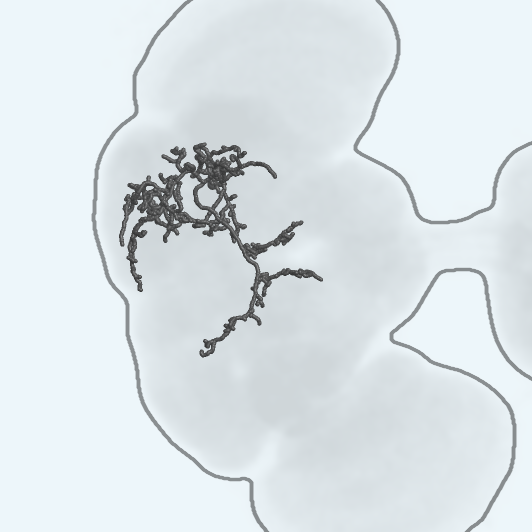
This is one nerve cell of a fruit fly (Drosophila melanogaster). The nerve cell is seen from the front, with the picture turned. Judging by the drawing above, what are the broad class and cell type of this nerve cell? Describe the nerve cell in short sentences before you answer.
In this view it is about as wide as it is tall. This is a central-brain intrinsic neuron. The cell type is SIP109m.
